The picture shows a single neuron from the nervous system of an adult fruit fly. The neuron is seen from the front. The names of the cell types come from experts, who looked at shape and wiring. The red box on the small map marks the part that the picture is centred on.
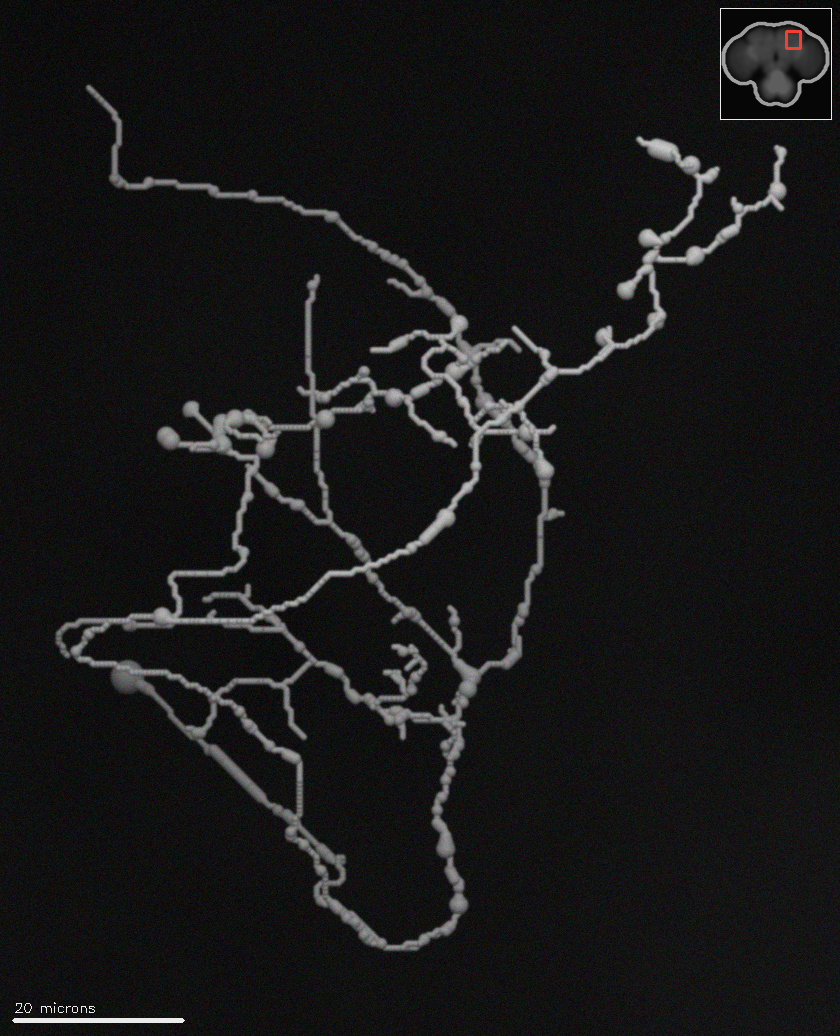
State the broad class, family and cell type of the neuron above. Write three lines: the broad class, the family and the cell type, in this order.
central-brain intrinsic neuron
hemilineage DL1_ventral
CB3900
